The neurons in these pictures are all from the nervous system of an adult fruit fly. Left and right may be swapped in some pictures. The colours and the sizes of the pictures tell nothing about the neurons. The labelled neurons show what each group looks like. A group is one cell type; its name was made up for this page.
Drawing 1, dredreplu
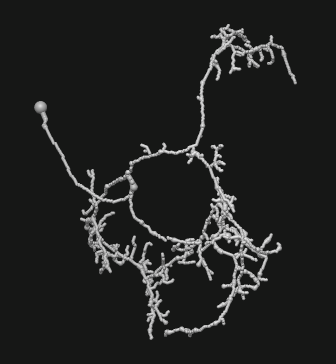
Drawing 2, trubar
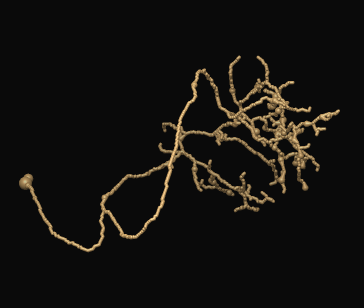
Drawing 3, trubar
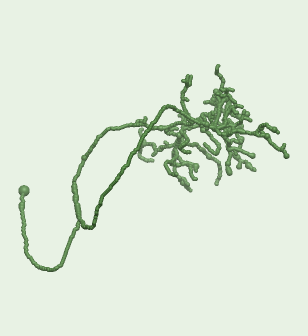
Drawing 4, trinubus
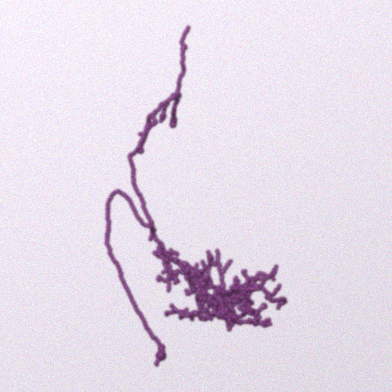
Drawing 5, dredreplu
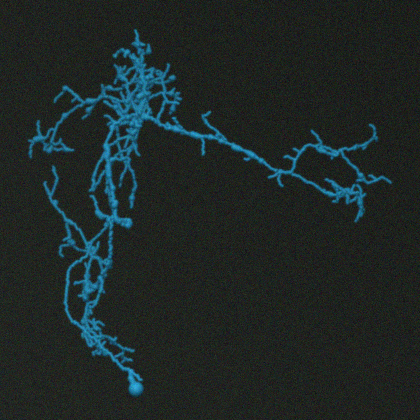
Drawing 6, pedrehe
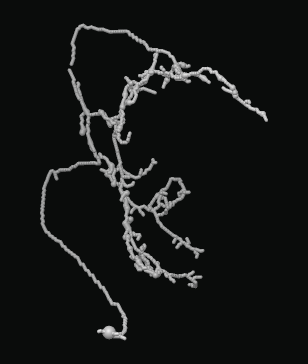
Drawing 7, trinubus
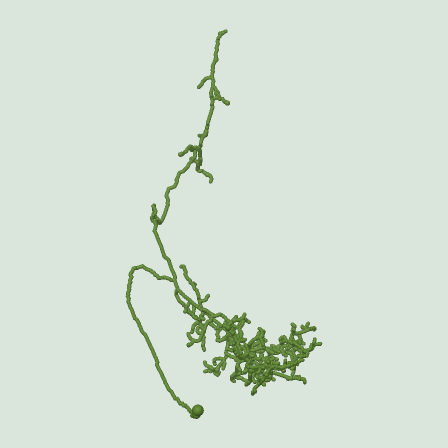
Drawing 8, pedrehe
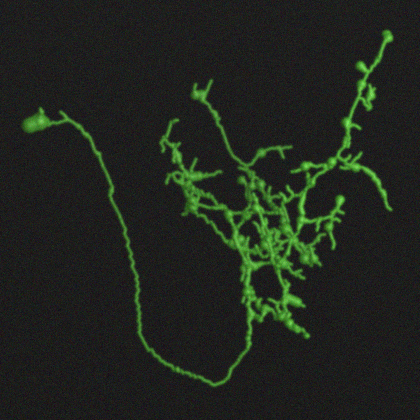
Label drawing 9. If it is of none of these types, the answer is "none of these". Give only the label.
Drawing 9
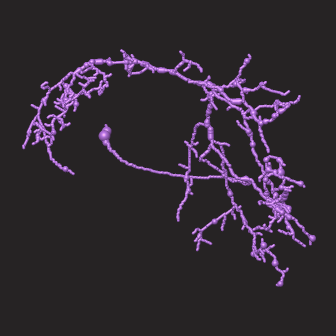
dredreplu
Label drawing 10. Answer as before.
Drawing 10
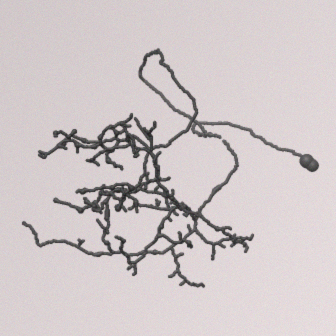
trubar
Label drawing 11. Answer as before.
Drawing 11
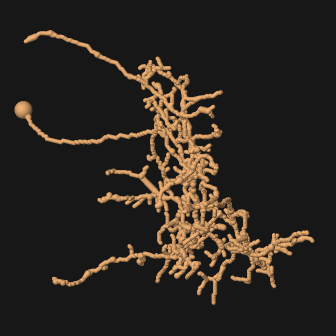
dredreplu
